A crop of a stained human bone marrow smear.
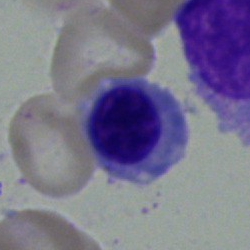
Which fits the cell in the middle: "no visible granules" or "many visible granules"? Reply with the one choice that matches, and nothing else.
No visible granules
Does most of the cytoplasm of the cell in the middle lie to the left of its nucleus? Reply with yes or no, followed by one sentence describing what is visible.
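No. The nucleus sits off-centre, toward the left side of the cell.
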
